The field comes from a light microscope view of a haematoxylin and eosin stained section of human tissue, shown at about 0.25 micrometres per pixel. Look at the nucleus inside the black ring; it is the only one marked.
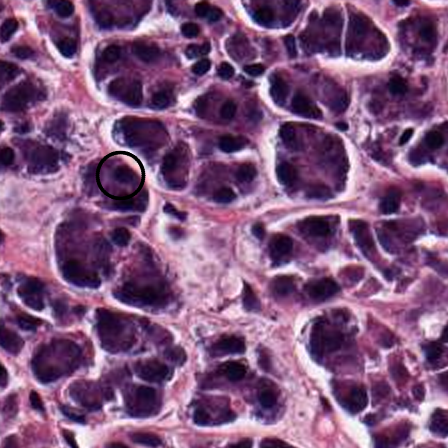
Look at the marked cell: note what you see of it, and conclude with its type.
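Its nucleus is a rounded, dark purple body that is roughly as large as the nuclei of the cells packed beside it. It lies at the outer edge of a tight cluster of similar dark cells, with pink fibrous tissue just beyond it, separated from the cluster by a thin pale gap. Type of cell: pancreatic acinar cell.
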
